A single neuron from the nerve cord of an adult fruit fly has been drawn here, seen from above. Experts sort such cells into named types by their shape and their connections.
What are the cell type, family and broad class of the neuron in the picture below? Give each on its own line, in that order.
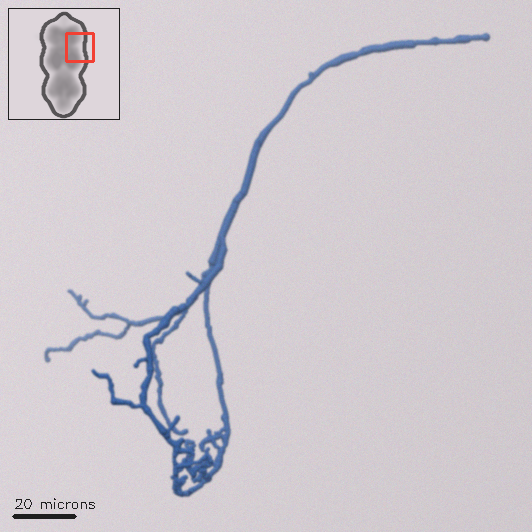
SNpp38
class mechanosensory proprioceptive
sensory neuron entering the nerve cord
